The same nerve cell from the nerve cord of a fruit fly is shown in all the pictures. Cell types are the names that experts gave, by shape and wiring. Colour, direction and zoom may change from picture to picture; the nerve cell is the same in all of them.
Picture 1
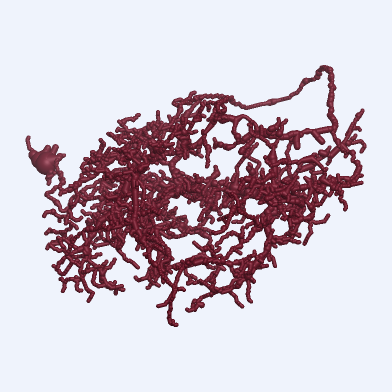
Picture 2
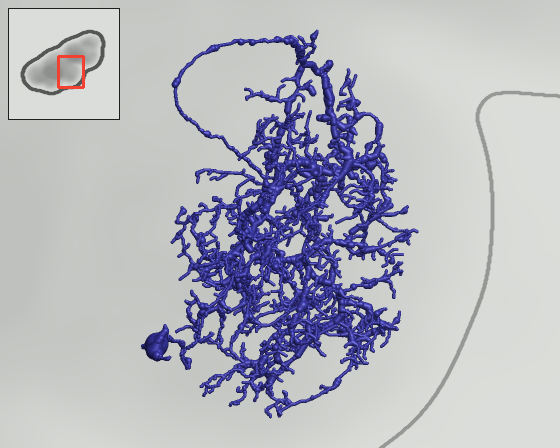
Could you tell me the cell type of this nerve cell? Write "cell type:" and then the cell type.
cell type: INXXX466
